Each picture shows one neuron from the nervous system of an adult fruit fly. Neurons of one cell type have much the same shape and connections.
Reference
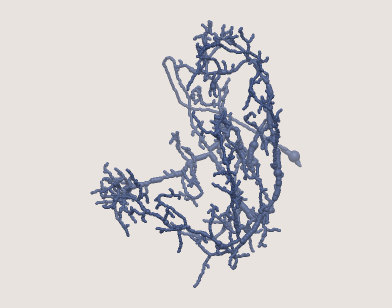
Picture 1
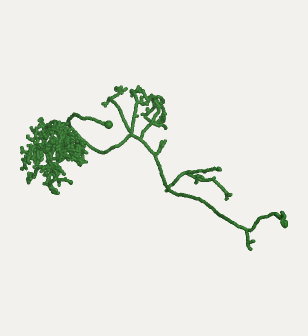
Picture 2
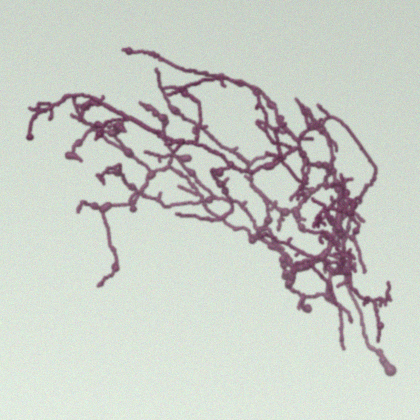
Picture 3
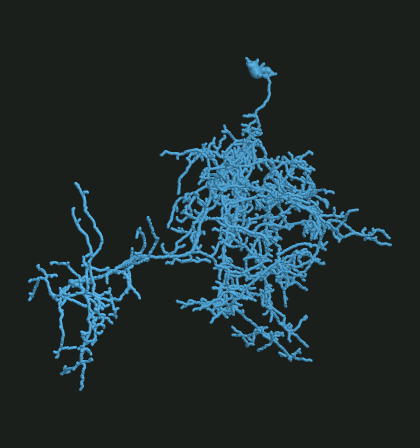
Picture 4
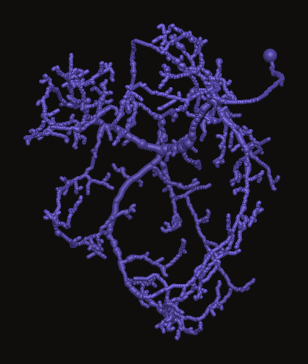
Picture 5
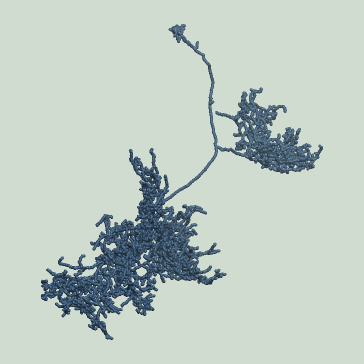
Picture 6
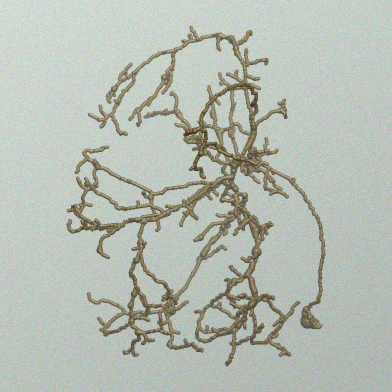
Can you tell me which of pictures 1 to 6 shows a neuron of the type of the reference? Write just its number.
4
